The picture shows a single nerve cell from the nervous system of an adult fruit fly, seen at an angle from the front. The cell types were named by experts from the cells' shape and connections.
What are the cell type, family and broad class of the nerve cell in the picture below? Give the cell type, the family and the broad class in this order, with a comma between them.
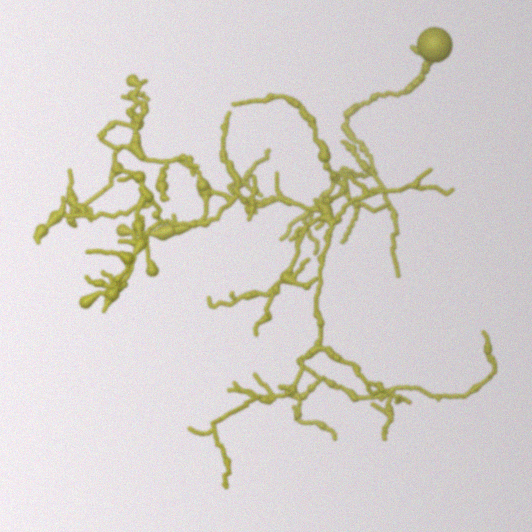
CB1035, hemilineage SLPpm1, central-brain intrinsic neuron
